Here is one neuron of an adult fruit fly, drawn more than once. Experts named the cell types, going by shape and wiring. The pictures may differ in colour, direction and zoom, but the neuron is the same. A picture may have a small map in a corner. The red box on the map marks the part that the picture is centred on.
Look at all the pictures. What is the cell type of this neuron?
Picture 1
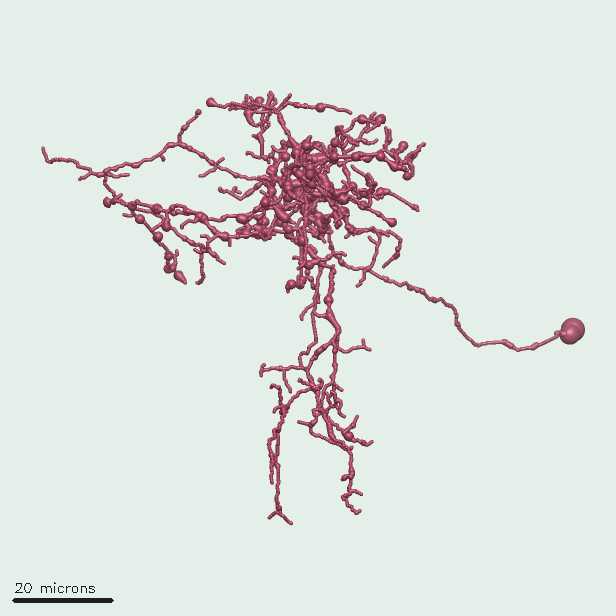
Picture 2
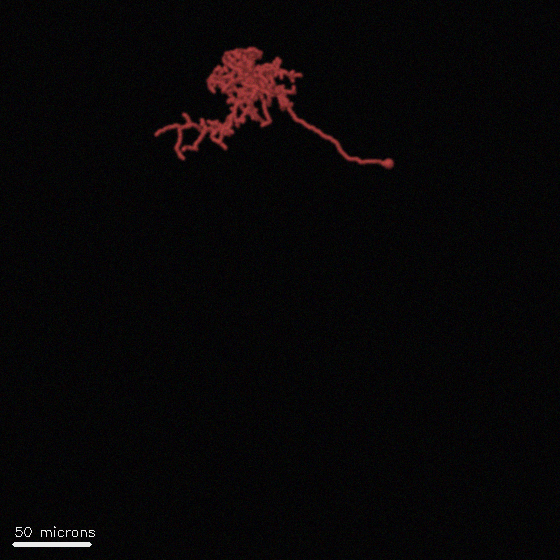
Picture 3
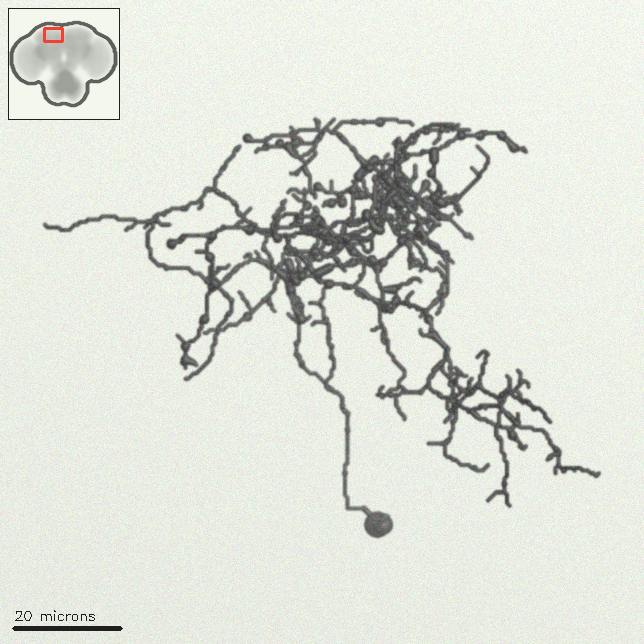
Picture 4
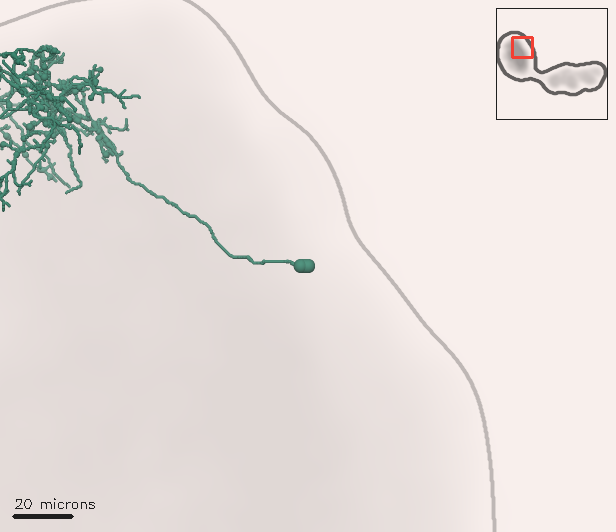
CB4150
